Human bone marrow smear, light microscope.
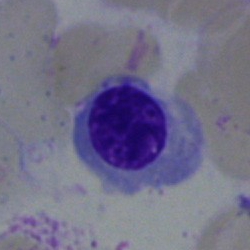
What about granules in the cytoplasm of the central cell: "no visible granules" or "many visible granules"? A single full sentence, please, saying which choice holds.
Granules are not seen anywhere in the cell's cytoplasm.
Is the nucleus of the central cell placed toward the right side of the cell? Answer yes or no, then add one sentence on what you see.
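No. The nucleus sits off-centre toward the upper left, leaving more cytoplasm on the right and below.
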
